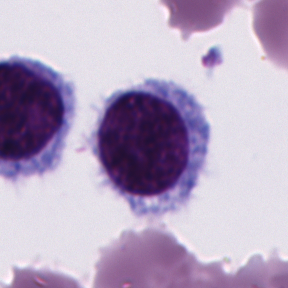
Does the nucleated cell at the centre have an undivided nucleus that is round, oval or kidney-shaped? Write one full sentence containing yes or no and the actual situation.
Yes, it is a single compact round, oval or kidney-shaped nucleus that this cell has.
